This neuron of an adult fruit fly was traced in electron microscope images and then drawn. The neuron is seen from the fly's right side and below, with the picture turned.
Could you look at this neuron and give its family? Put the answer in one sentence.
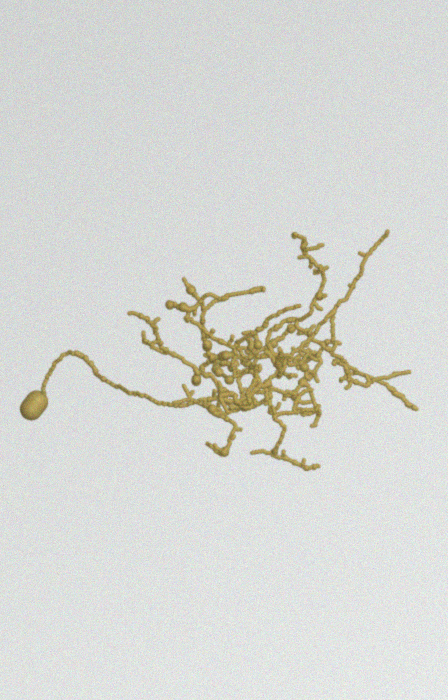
The family is hemilineage TRdl_a.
